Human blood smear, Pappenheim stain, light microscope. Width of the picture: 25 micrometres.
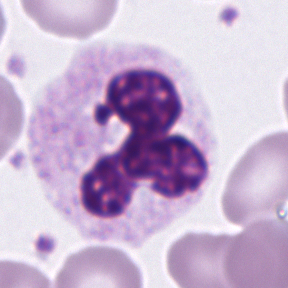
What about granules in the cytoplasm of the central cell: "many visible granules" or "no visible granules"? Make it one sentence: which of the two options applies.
A large number of visible granules lies in the cytoplasm of this cell.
